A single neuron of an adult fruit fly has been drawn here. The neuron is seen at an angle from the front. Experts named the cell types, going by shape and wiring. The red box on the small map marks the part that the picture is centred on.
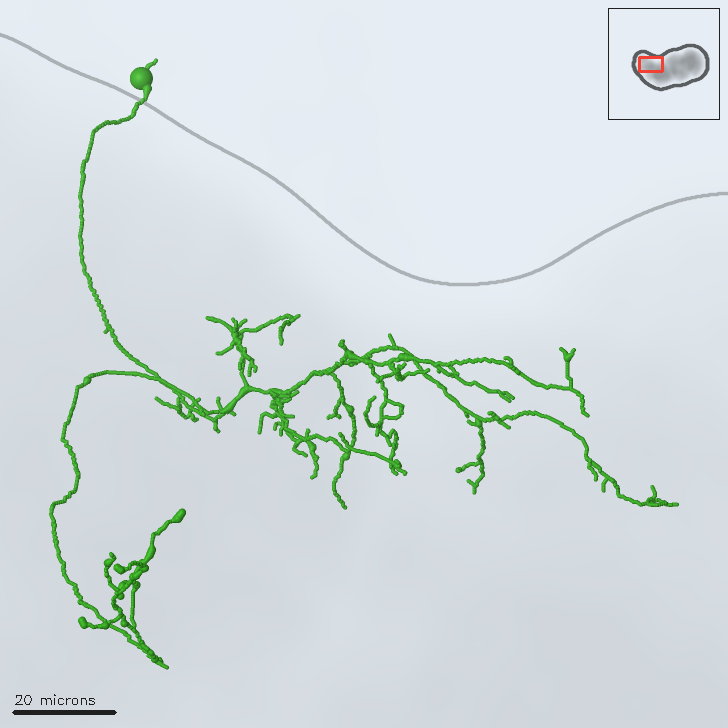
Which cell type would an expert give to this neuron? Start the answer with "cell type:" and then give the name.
cell type: IN07B083_a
